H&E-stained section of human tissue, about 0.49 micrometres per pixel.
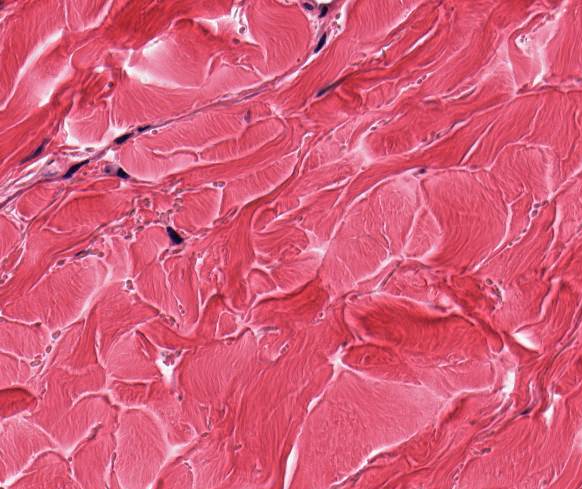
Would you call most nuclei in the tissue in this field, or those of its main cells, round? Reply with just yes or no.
No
